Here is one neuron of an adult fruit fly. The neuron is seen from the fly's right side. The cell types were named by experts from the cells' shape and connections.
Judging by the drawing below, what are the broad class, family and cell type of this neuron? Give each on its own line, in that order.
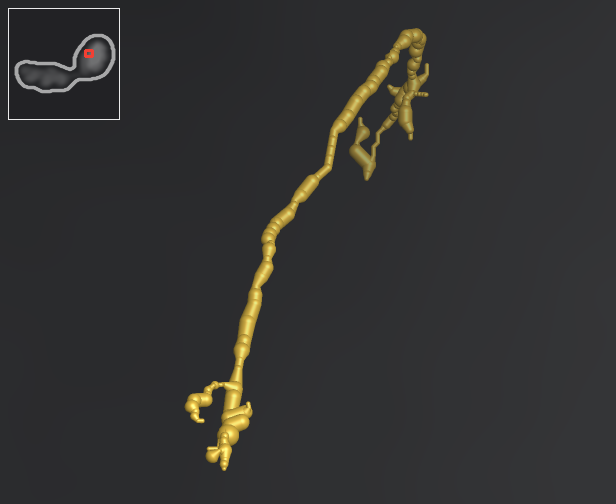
optic-lobe intrinsic neuron
L
L4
